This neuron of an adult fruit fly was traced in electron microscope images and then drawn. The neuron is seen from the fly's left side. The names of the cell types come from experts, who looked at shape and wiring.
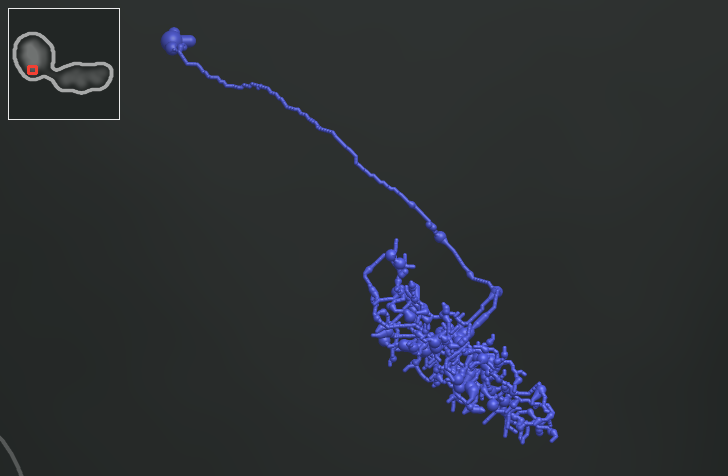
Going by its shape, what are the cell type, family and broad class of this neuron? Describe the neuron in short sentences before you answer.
The cell body can be seen at the upper left of the picture. Dozens of branch ends can be seen. Its cell type is Pm5. The family is Pm. This is an optic-lobe intrinsic neuron.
